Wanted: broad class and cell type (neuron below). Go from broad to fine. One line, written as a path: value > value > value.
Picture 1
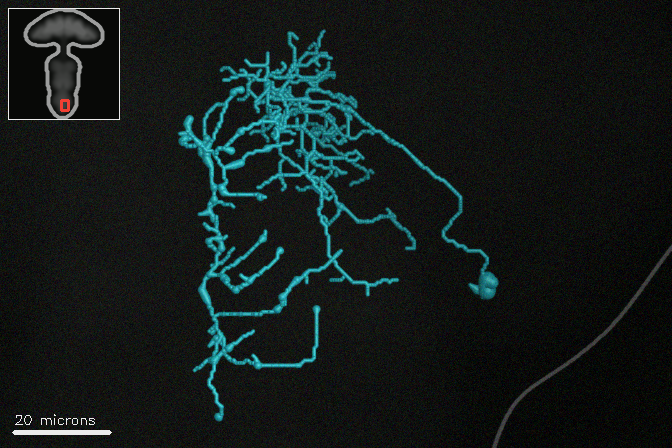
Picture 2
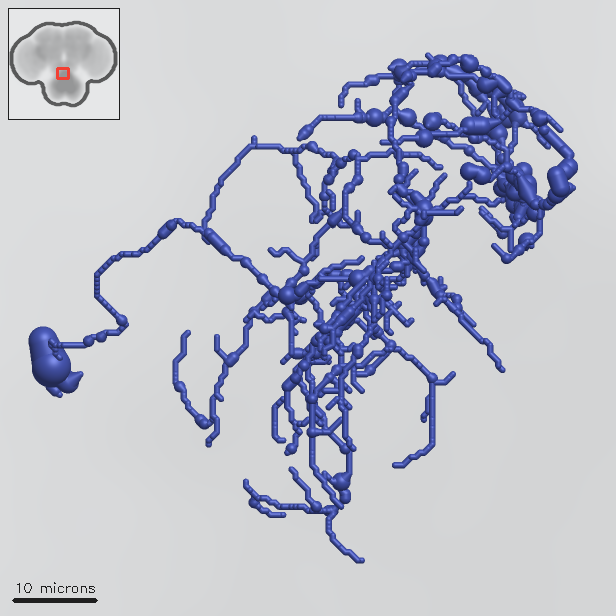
nerve-cord intrinsic neuron > INXXX427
